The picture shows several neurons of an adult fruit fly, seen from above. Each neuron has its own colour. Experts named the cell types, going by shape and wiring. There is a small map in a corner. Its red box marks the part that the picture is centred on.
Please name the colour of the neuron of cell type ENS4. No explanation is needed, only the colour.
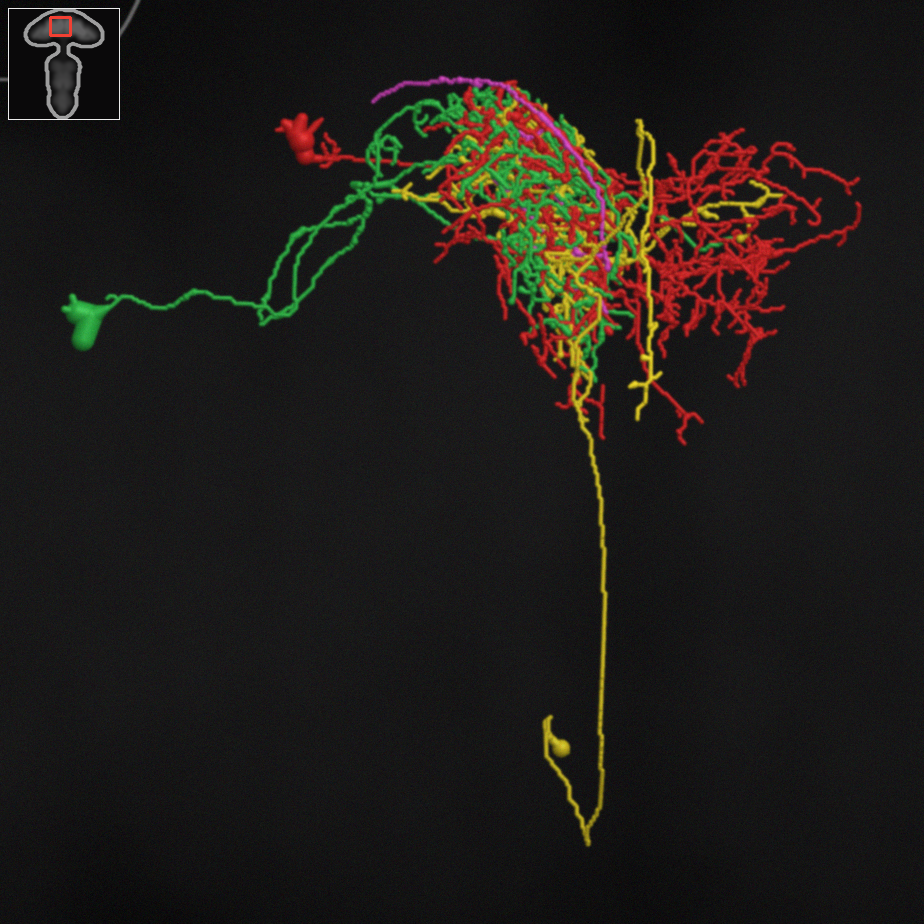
magenta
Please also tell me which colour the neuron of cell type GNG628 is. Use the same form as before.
green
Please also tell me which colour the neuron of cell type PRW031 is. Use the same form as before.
yellow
